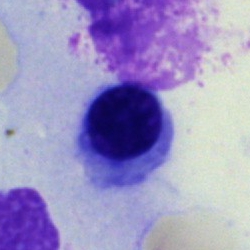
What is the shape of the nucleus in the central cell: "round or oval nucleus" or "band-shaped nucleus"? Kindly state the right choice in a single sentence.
Within this cell, the nucleus is a compact round or oval mass.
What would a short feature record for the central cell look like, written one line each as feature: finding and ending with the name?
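Nucleus: off-centre, toward the upper part of the cell
Chromatin: dark and densely condensed
Cytoplasm: blue
Cytoplasmic rim: widest on the lower side
Name: erythroblast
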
